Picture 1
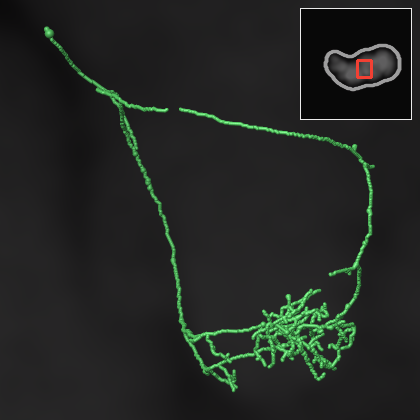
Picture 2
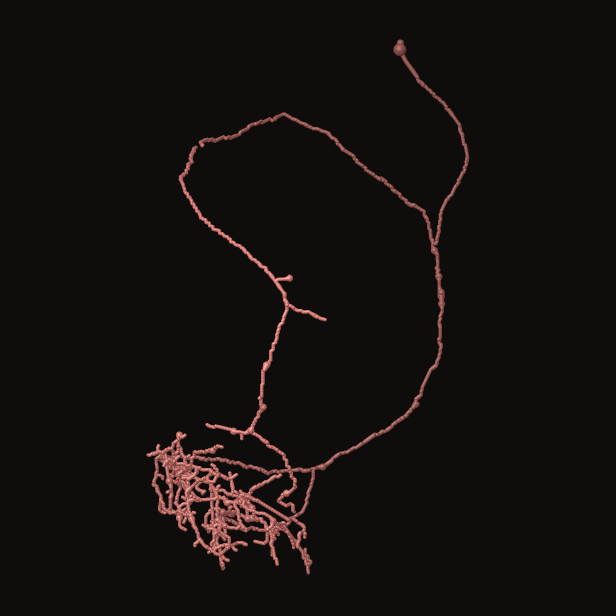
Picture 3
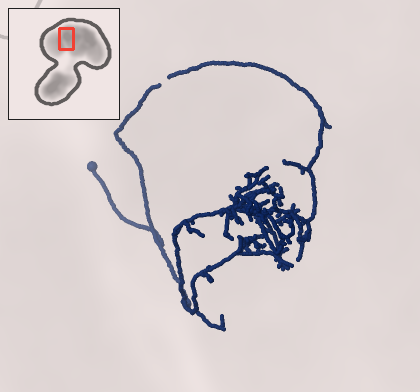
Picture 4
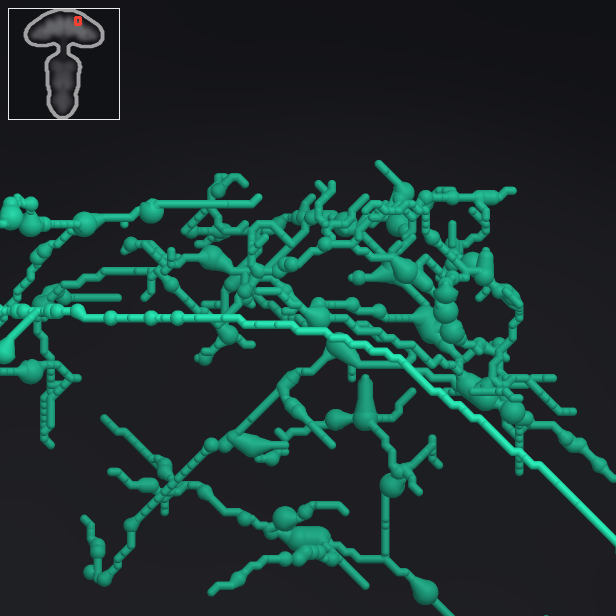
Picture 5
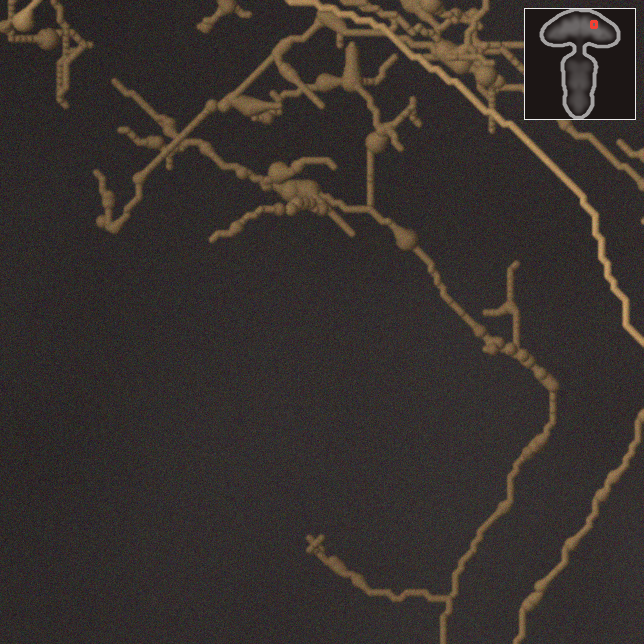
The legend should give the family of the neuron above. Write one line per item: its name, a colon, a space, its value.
family: hemilineage VPNp&v1_posterior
